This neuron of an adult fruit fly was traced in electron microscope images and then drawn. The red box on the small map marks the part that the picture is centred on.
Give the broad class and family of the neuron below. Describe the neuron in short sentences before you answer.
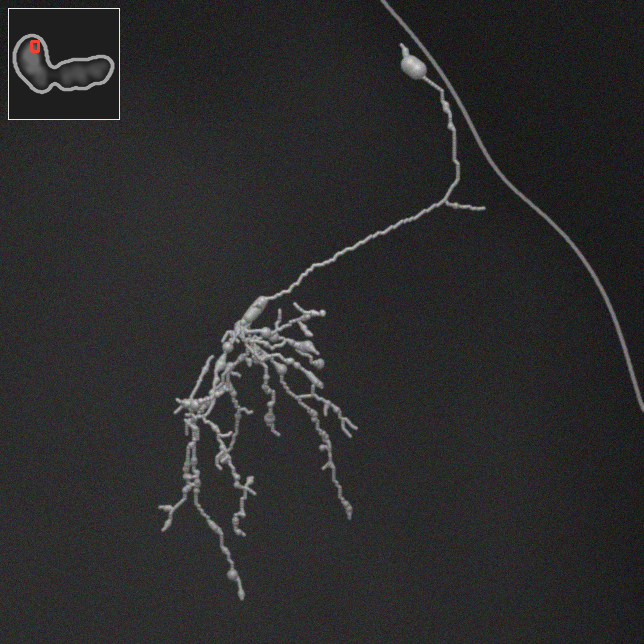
Dozens of branch ends can be seen. In this view it is taller than it is wide. Its broad class is optic-lobe intrinsic neuron. Its family is LPi.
